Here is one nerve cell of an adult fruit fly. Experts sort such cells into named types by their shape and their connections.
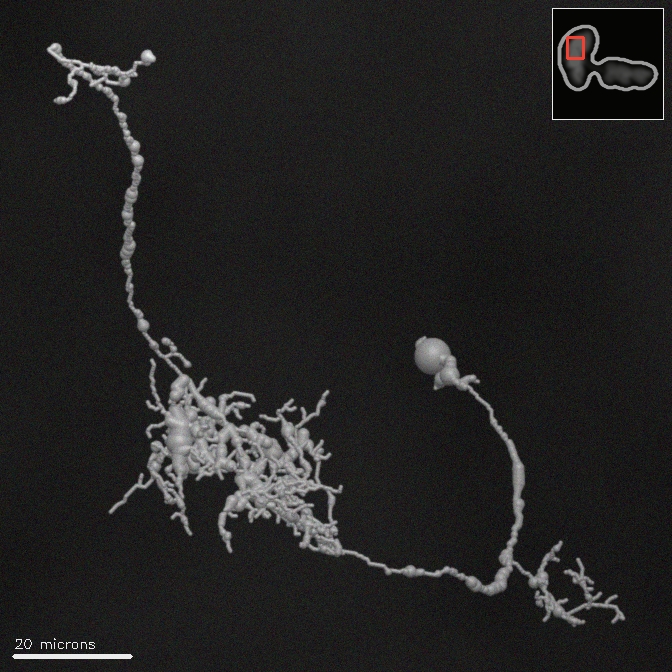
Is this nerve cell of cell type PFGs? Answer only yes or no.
yes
